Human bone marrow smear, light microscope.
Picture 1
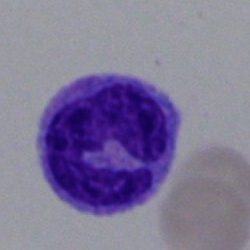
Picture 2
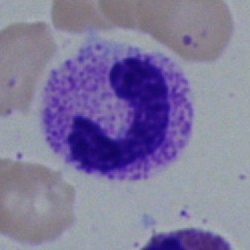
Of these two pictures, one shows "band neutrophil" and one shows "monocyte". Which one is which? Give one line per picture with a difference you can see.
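Picture 1 is a monocyte. The nucleus fills most of the cell.
Picture 2 is a band neutrophil. The cytoplasm is plentiful and has a pale lilac background.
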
